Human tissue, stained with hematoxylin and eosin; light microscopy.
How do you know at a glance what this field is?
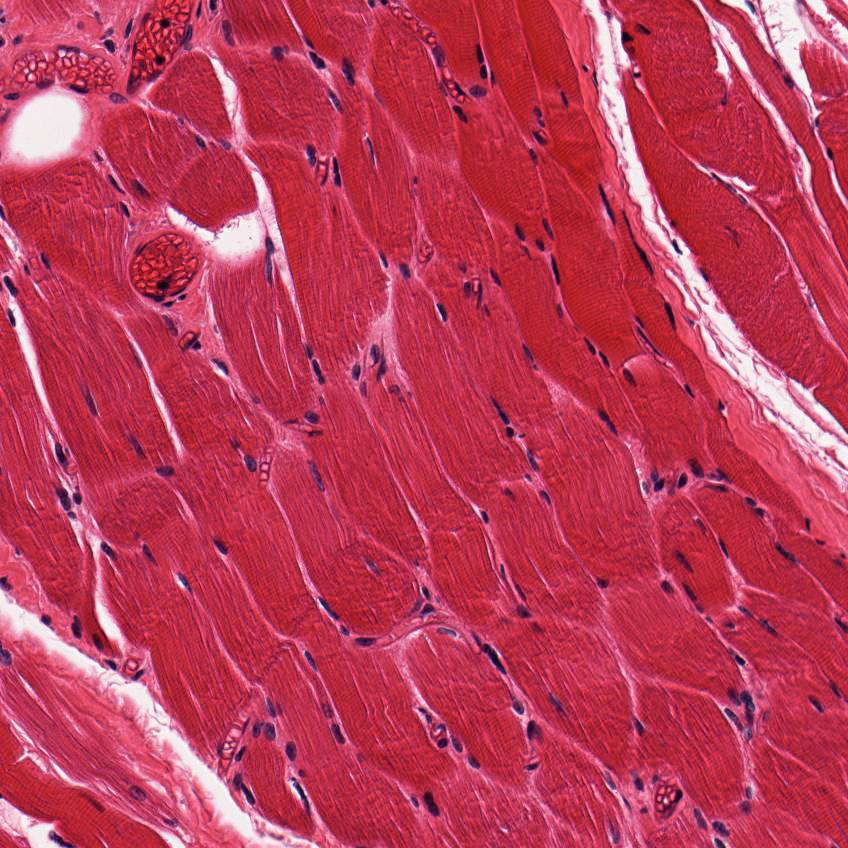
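Skeletal muscle fills the field, its long fibres cut lengthwise, running obliquely from upper left to lower right. Fine cross-striations run across the fibres, and their dark, elongated nuclei sit at the edges.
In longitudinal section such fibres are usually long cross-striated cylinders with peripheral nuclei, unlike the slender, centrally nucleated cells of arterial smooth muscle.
The cytoplasm stains deep, even red.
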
